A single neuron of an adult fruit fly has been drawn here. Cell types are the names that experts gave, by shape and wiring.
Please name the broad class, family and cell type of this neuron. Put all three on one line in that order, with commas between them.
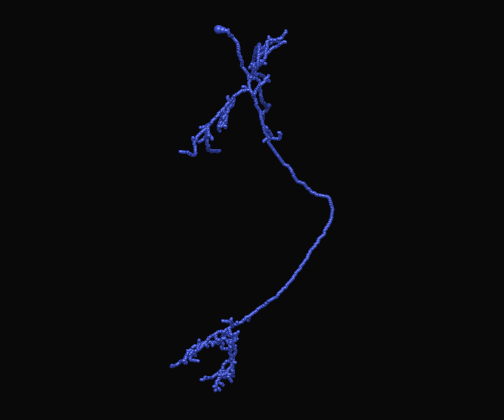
central-brain intrinsic neuron, hemilineage DM5_central, CB1547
